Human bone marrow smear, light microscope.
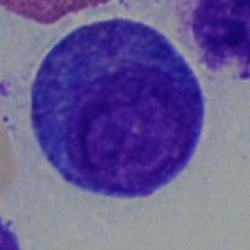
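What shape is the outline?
Round and smooth.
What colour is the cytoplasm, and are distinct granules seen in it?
It is deep blue, and no distinct granules are seen.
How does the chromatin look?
Purple and finely granular rather than coarsely clumped.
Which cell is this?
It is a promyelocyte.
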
